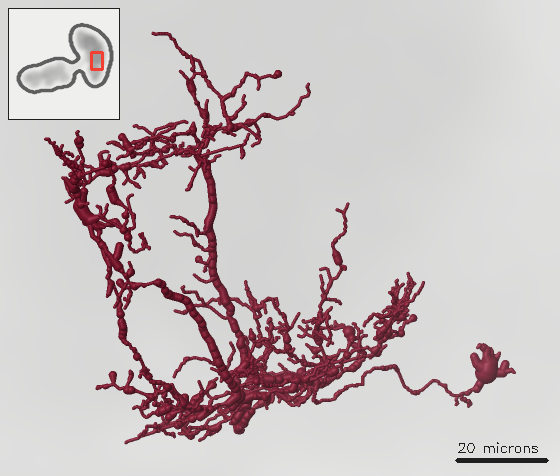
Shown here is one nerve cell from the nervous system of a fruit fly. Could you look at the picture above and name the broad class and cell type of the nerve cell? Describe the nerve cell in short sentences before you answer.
It is in the brain and does not reach the nerve cord. Its cell body lies at the lower right of the picture. More than a hundred branch ends can be seen. This is a central-brain intrinsic neuron. The cell type is GNG178.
